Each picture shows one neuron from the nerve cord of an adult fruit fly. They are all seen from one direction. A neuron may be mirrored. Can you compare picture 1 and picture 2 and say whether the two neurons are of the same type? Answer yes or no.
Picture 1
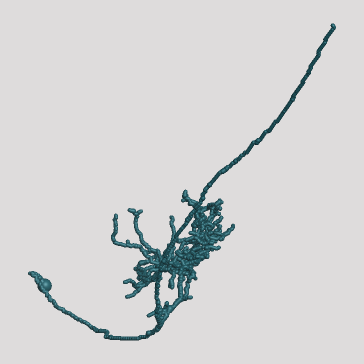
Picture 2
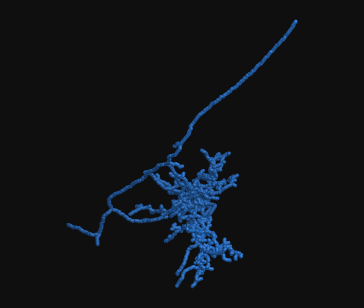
no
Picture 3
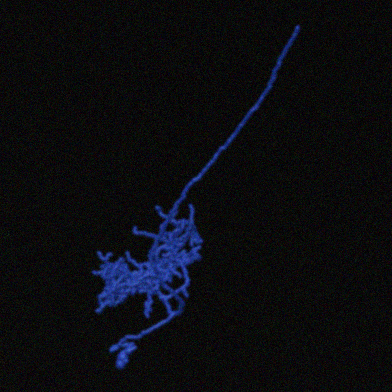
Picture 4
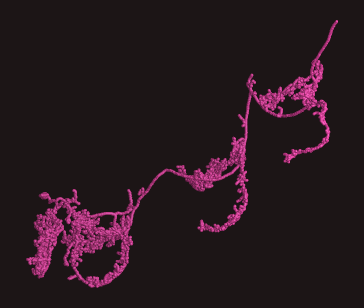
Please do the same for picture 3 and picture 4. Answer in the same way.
no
